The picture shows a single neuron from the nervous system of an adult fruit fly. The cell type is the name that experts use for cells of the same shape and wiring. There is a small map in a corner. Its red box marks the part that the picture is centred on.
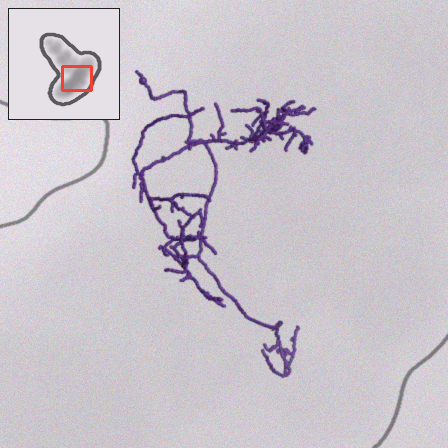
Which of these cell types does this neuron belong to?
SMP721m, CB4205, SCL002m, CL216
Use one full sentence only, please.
For this neuron, the cell type is SMP721m.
